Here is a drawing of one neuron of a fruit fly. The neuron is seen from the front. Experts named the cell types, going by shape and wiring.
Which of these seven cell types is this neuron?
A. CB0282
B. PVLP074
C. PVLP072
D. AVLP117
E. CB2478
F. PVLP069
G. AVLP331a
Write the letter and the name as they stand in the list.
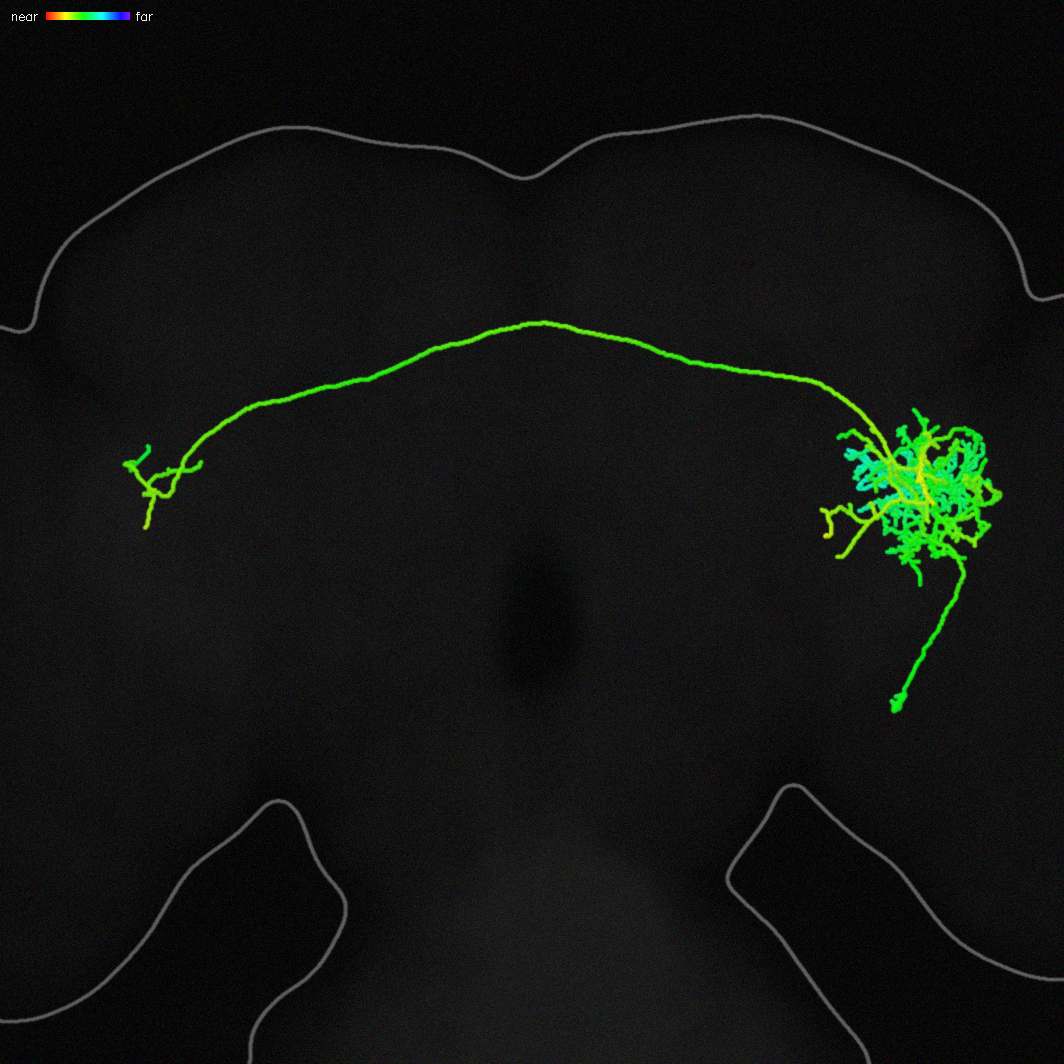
D. AVLP117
